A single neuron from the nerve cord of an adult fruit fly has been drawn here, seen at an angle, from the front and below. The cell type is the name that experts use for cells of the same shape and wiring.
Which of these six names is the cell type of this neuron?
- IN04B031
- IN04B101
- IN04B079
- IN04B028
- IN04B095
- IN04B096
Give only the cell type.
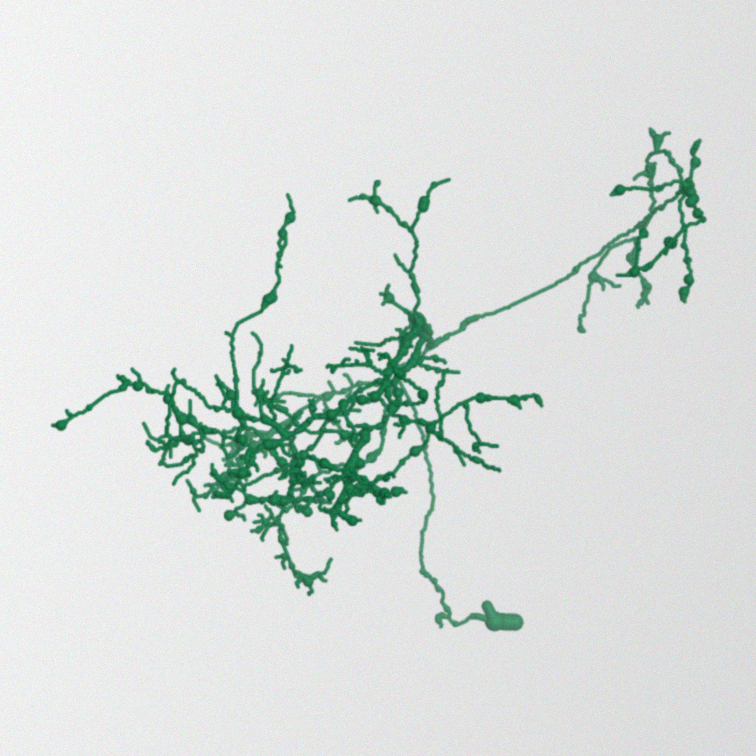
IN04B079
